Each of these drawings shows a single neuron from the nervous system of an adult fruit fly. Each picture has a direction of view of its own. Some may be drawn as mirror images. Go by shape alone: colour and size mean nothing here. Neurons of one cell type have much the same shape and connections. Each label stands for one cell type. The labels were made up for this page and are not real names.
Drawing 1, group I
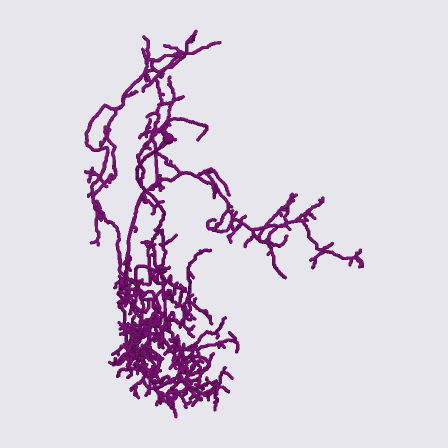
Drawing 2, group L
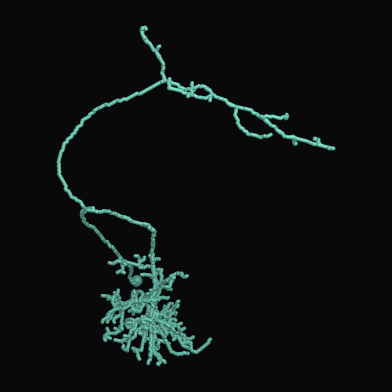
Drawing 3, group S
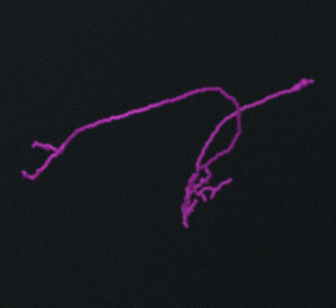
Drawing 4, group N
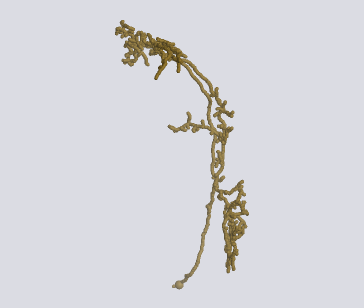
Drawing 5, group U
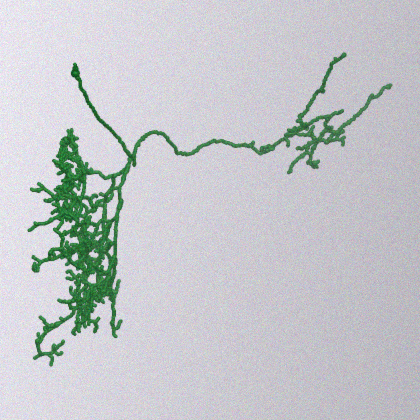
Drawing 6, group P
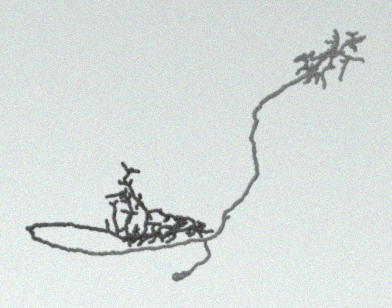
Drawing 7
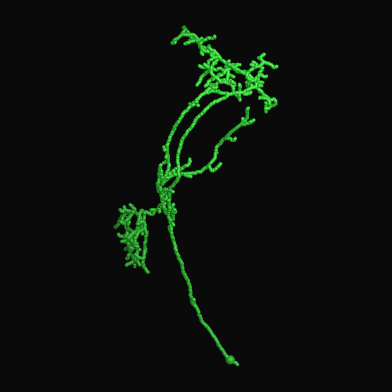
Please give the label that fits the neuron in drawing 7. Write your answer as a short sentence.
It belongs to group N.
